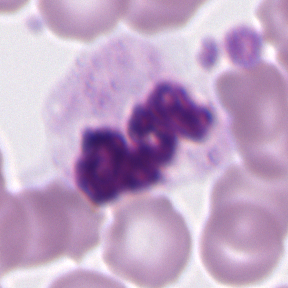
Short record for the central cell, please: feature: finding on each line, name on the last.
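Lobes: a chain running diagonally, lower left to upper right
Chromatin: dark purple, coarsely clumped
Cytoplasm: abundant, pale lilac
Granules: fine, faint violet
Name: segmented neutrophil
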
